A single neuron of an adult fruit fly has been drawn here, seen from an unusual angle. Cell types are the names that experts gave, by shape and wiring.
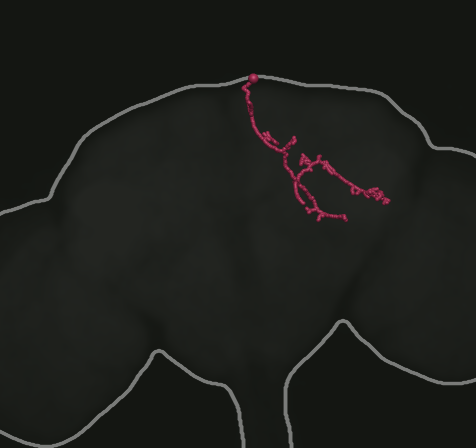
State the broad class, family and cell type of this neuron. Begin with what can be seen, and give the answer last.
The cell body is at the top of the picture. In this view it is about as wide as it is tall. It is a central-brain intrinsic neuron. The family is hemilineage SMPad2. The cell type is CB1368.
